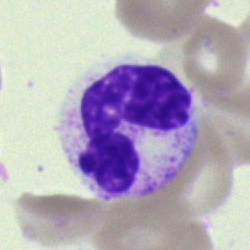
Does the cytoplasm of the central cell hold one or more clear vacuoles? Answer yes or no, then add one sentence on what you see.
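No. No vacuoles are seen in the cytoplasm.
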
